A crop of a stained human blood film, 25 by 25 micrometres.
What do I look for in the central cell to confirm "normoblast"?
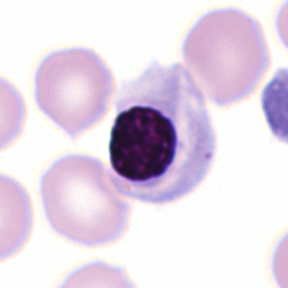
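Most of what you see sits well with a normoblast: the nucleus is round with a smooth edge and measures about 6 micrometres across.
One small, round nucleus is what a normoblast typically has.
That nucleus is also pushed off-centre toward the left side of the cell, which fits as well.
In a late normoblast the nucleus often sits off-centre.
The chromatin, too, is dark and coarsely clumped, in keeping with the name.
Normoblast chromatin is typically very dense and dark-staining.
Apart from all that, the top edge of the cell has ragged, pointed projections.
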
